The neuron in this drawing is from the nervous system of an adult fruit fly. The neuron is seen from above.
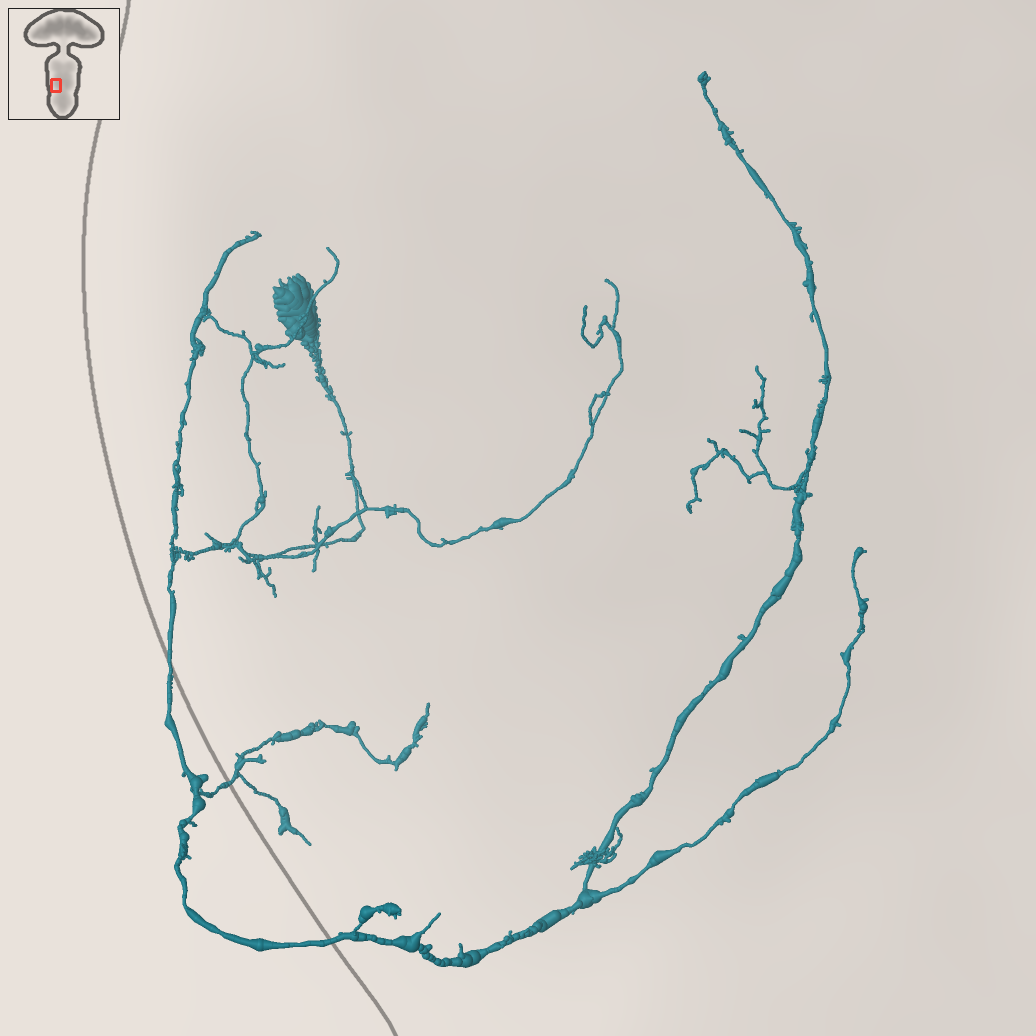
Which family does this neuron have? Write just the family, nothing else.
hemilineage 13A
